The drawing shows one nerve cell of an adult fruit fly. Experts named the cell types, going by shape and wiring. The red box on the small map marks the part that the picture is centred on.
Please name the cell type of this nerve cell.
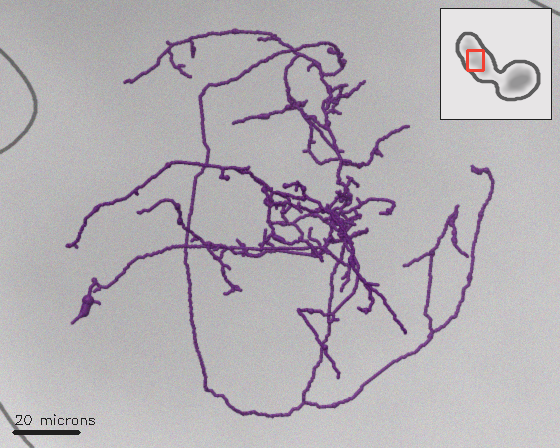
IN12B045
